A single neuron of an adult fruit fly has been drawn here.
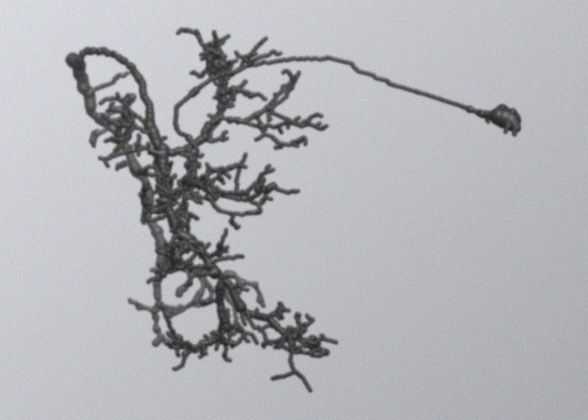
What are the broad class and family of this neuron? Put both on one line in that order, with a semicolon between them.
central-brain intrinsic neuron; hemilineage VLPa2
